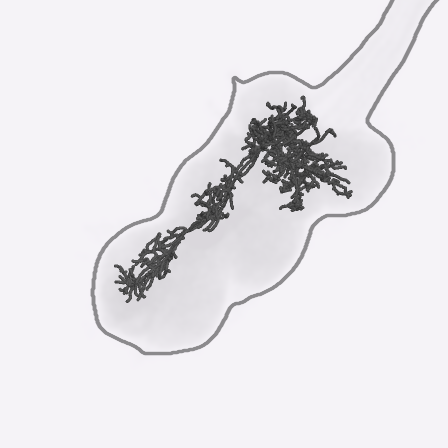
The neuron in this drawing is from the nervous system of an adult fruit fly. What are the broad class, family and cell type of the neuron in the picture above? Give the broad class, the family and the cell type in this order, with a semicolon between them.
nerve-cord intrinsic neuron; hemilineage 12B; IN12B002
